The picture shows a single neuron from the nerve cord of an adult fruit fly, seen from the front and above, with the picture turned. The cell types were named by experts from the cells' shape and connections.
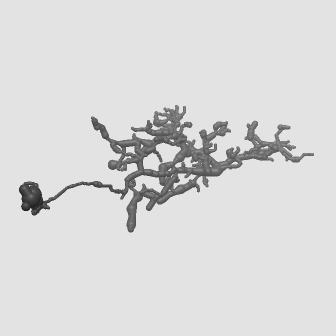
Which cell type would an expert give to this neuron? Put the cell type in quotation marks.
"IN09A017"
